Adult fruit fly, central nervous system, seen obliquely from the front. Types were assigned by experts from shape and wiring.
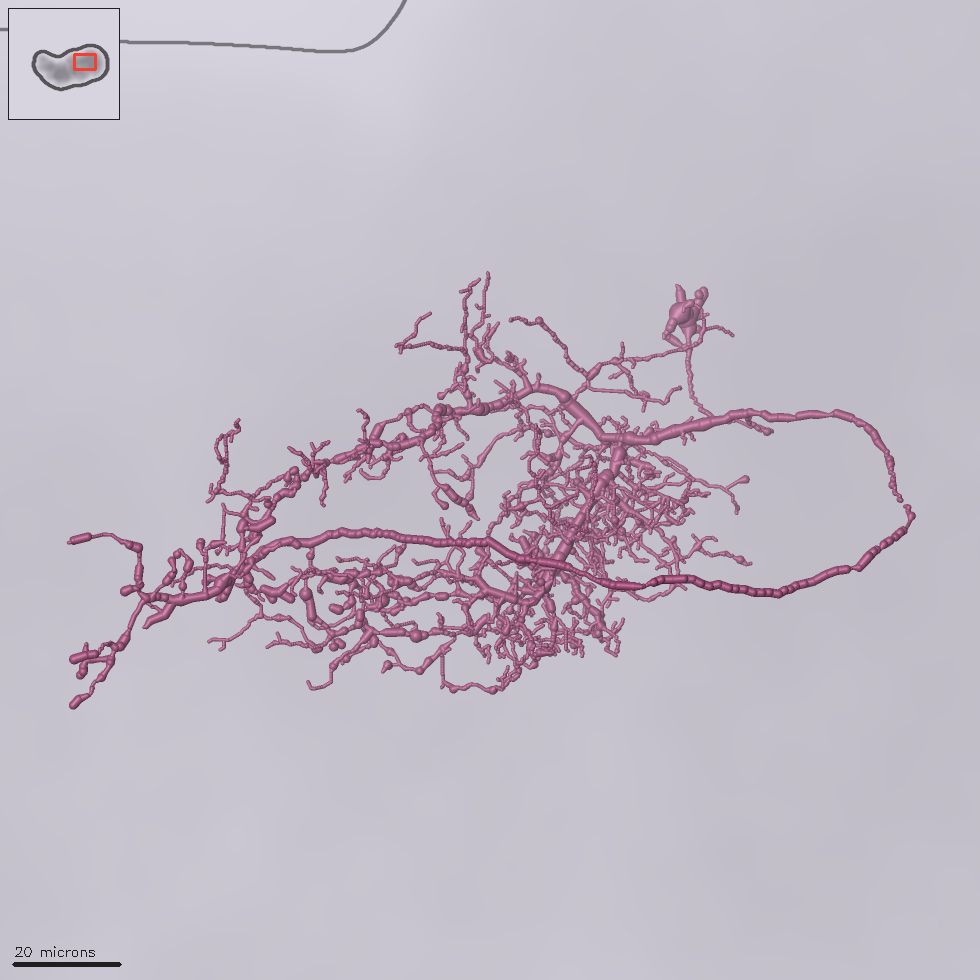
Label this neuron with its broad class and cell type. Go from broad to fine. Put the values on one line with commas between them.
central-brain intrinsic neuron, PLP213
